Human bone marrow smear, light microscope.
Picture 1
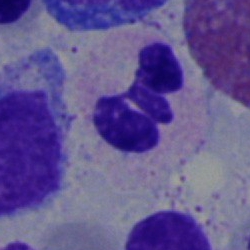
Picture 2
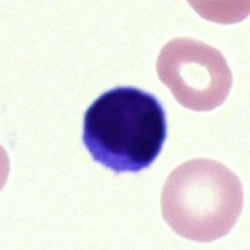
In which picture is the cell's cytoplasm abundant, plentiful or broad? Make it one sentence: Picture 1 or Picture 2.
The cell in picture 1 has a broad area of cytoplasm.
